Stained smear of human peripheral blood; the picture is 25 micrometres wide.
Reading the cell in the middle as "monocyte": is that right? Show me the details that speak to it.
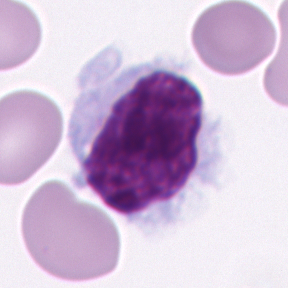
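Fine hair-like wisps fringe the edge of the cytoplasm, and the nucleus, about 13 by 9 micrometres, is oval in outline.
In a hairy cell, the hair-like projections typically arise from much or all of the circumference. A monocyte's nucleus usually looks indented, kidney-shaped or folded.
The wisps speak for hairy cell and the oval nucleus against monocyte, so the cell is a hairy cell, not a monocyte. The outer edge of the cell is ragged and irregular, and the cytoplasm is a pale greyish blue with no visible granules.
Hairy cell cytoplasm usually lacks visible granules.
No distinct nucleolus can be seen in the nucleus.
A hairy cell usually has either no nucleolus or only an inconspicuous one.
A red cell lies close against the lower left of the cell.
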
